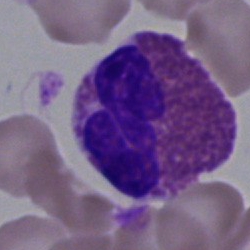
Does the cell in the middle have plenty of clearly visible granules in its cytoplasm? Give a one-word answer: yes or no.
Yes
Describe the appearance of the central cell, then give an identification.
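Outline first: roughly round, with a slightly bumpy edge. Nucleus: positioned toward the left side of the cell. Chromatin: dark purple and dense. Cytoplasm: abundant, filling the right half of the cell. The cell is an eosinophil.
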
